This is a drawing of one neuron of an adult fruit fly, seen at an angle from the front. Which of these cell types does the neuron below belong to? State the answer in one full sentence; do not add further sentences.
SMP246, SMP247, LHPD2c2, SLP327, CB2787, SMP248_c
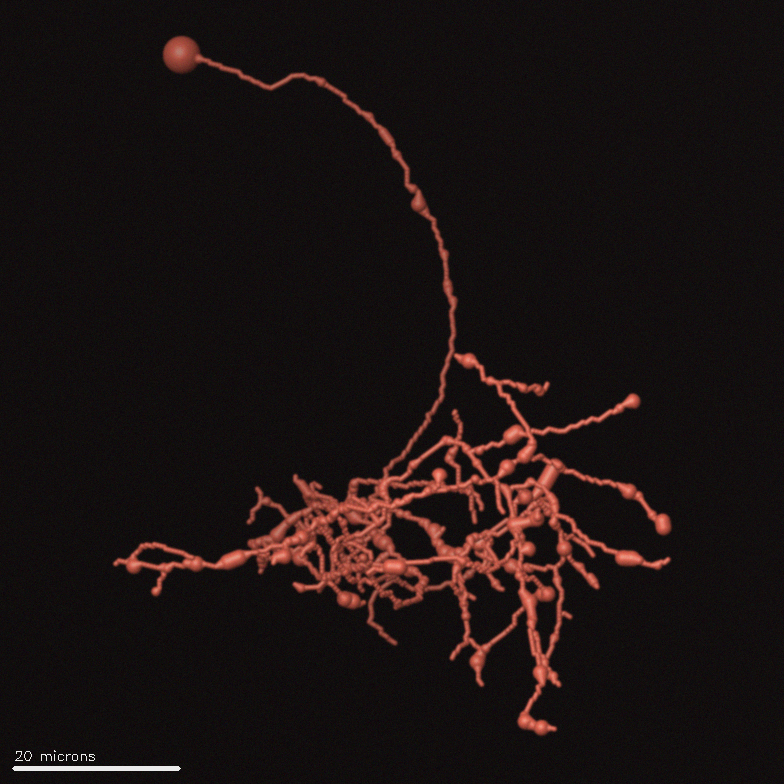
In the scheme of cell types, this neuron is CB2787.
